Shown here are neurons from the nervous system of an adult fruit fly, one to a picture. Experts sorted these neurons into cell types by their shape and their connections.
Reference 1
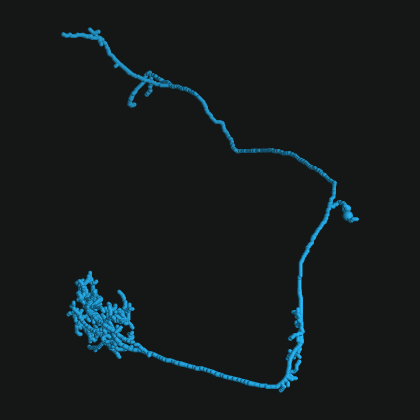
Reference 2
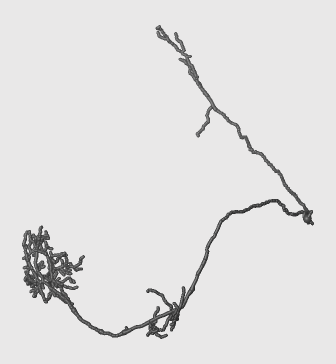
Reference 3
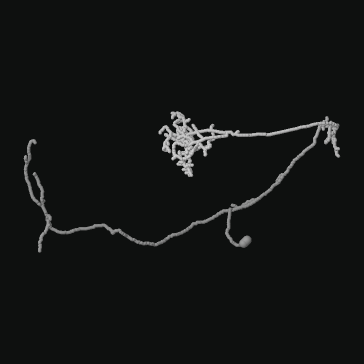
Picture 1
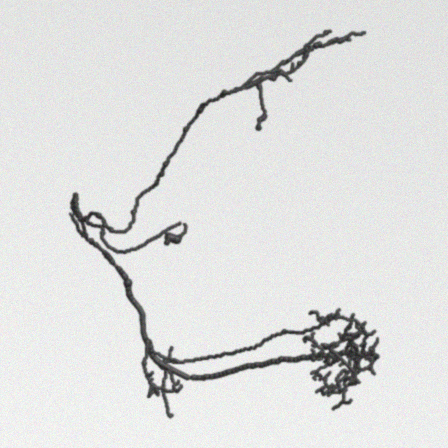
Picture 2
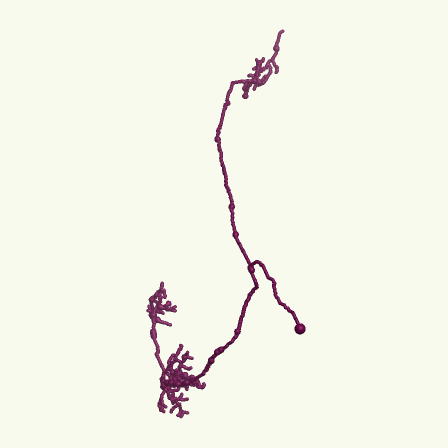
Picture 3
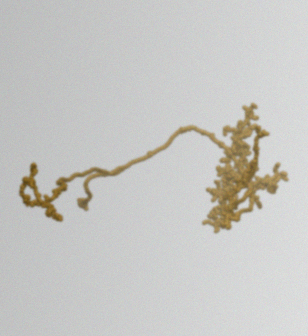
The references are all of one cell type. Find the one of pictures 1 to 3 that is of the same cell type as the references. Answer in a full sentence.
The neuron in picture 1 is of the same cell type.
